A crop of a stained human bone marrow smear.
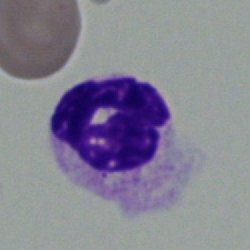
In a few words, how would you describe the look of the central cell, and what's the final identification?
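The nucleus is folded into a twisted, ring-like mass encircling a small pale gap. Its chromatin is dense, dark purple and coarsely clumped. The cytoplasm is pale lilac rather than blue and contains faint, fine lilac granules. The central cell is a segmented neutrophil.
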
